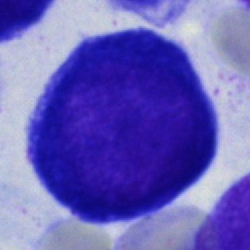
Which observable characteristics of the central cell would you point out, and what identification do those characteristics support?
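Look first at the shape: roughly round, with the upper edge slightly flattened. Now the chromatin, which is fine and evenly spread, with no coarse clumps. Notice the whole cell stains a deep, fairly uniform blue-violet, and no vacuoles are visible. This is a proerythroblast.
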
